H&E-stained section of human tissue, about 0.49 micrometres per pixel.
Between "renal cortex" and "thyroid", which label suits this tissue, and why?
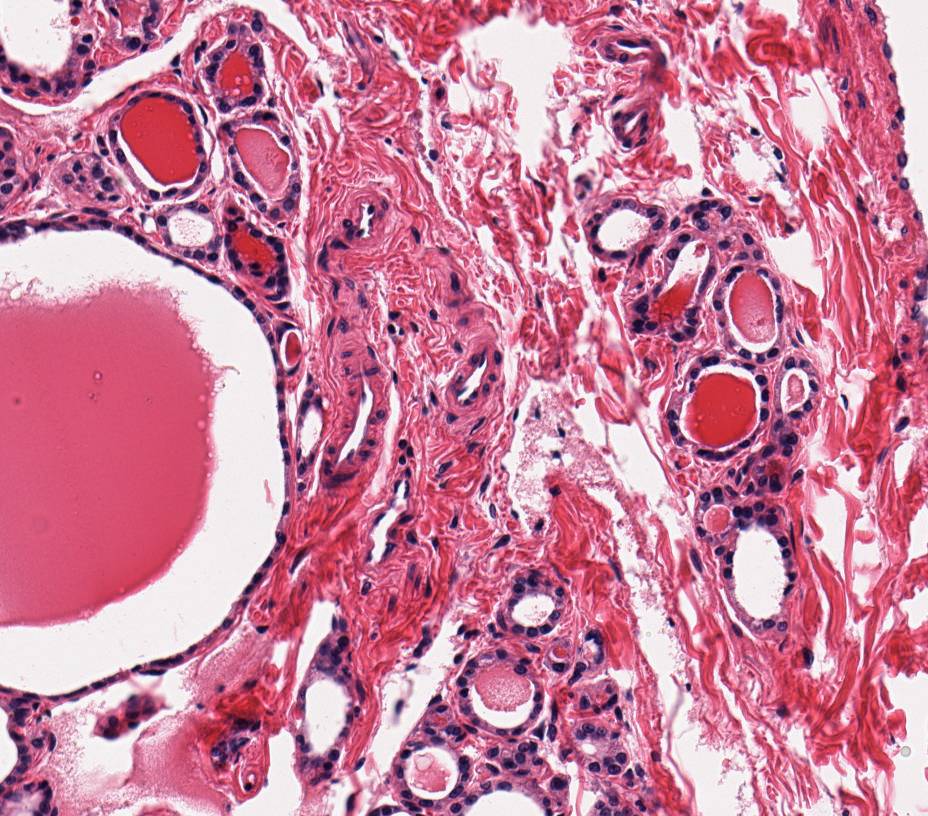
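It's thyroid. The small units are each lined by a single layer of cuboidal cells with dark round nuclei. Many of them hold dense, deep red, homogeneous material, though others look empty or pale. The large dilated space has a thin lining of flattened cells. And I find no fat cells anywhere in the field.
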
